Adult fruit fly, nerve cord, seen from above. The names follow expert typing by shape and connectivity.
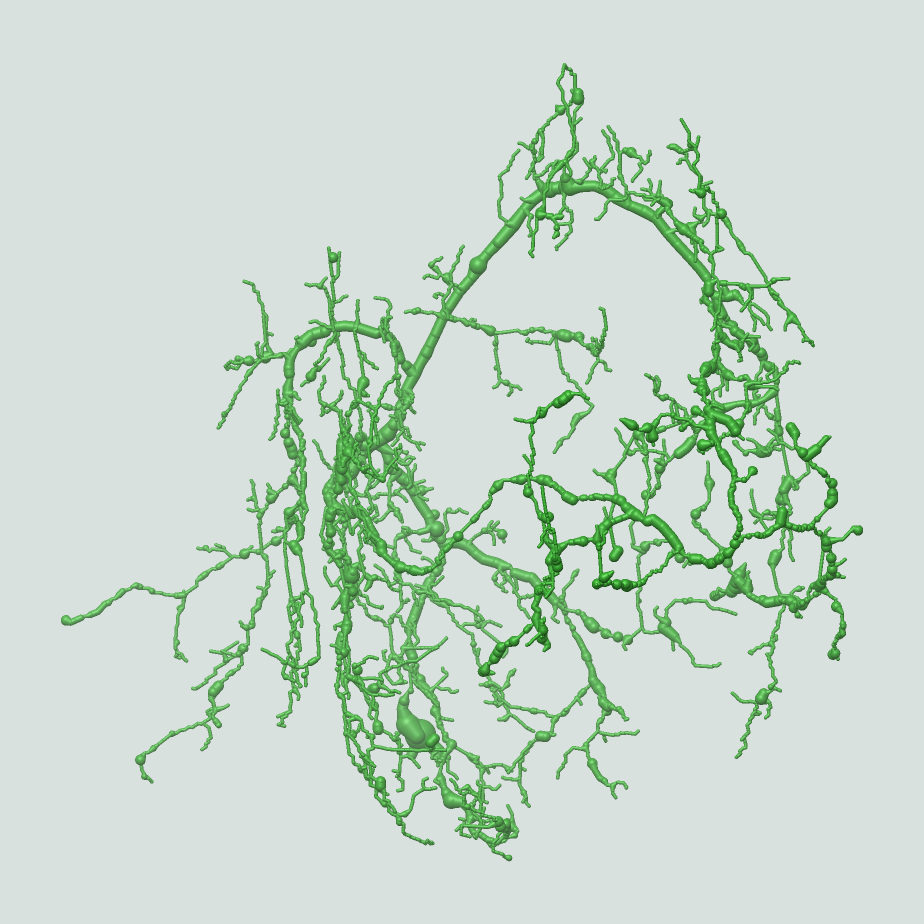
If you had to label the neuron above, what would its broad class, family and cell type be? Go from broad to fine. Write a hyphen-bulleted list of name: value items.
- broad class: nerve-cord intrinsic neuron
- family: hemilineage 04B
- cell type: IN04B005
